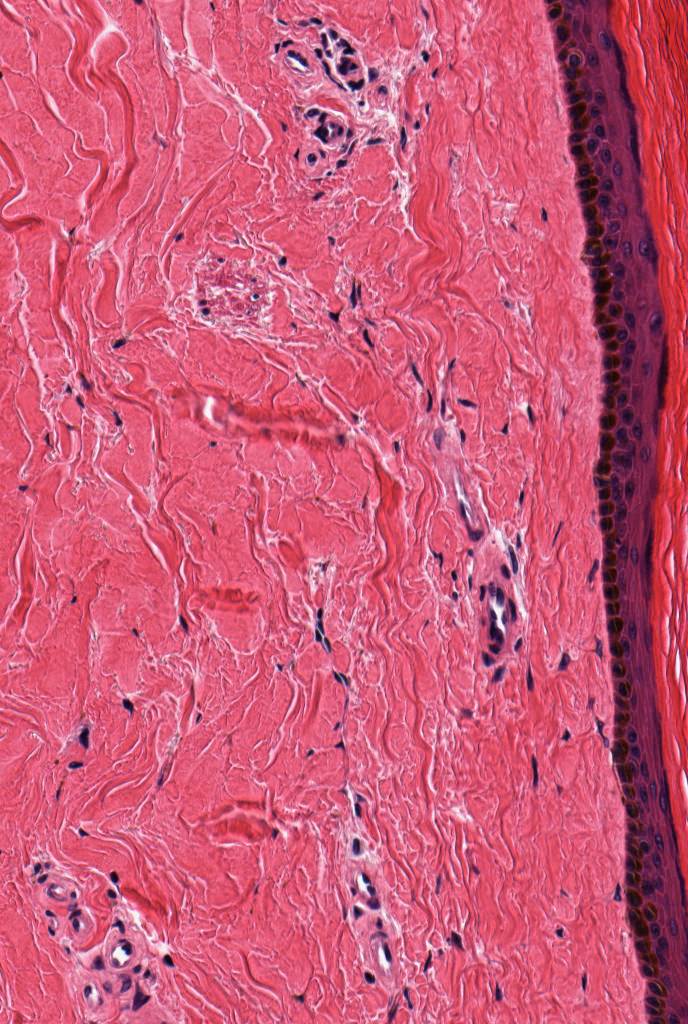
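Skin of the lower leg, H&E. A thin epidermis forms a narrow vertical band along the right edge; dermis occupies the remainder of the field. The basal layer of the epidermis is heavily pigmented, dark brown. The junction between epidermis and dermis is flat, lacking rete ridges. The dermis comprises dense, wavy, eosinophilic collagen bundles with sparse spindle-shaped nuclei between them.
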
